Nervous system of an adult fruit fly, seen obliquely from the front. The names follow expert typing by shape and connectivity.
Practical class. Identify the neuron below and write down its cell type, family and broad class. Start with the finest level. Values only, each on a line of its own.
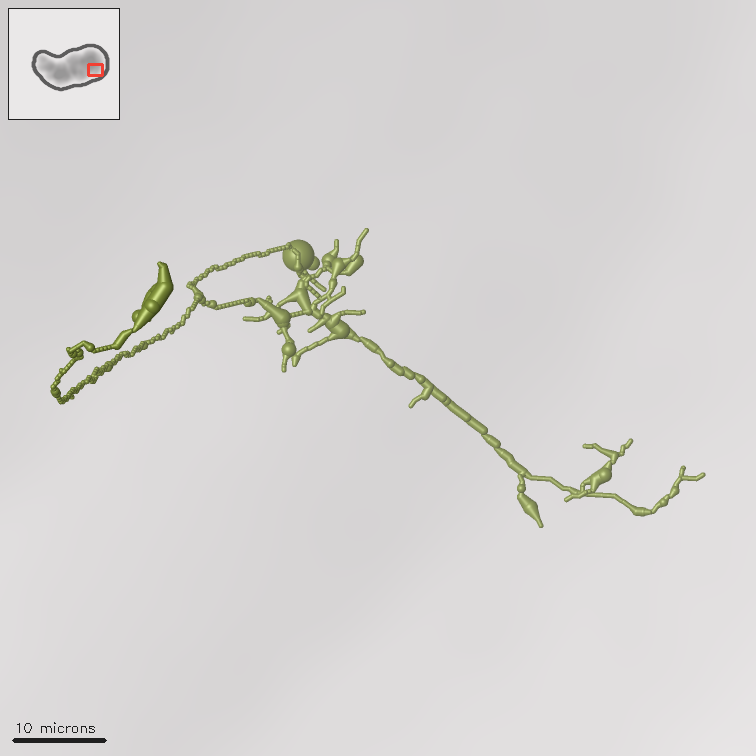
T2a
T
optic-lobe intrinsic neuron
